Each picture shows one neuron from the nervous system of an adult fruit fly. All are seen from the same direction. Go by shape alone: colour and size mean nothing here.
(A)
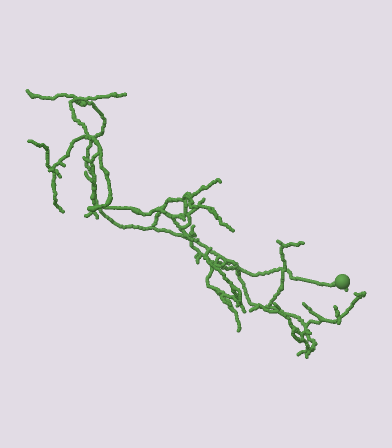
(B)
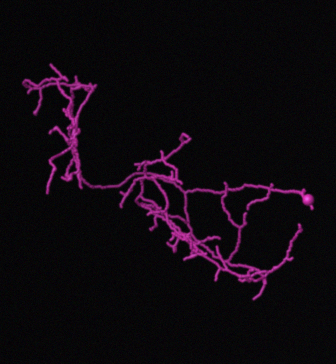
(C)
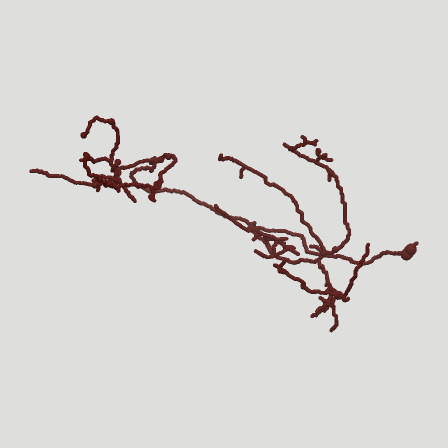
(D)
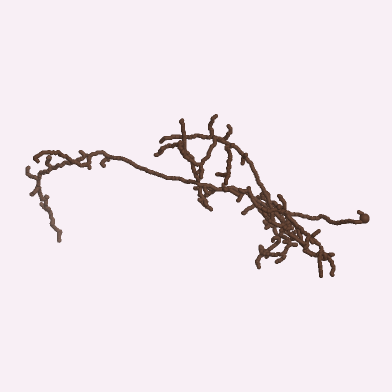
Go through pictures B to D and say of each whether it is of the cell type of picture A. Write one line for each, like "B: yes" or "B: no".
B: yes
C: yes
D: no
